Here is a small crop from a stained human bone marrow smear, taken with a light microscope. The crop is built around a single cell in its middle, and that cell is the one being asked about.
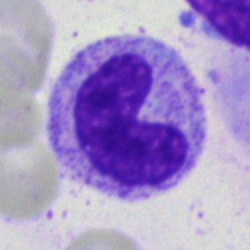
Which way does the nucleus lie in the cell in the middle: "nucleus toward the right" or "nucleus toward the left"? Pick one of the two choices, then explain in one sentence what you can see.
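Nucleus toward the left. A moderate rim of pale lilac cytoplasm surrounds the nucleus, widest on the right side.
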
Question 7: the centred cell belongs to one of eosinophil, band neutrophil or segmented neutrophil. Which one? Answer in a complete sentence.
The cell centred in this crop is categorized as a band neutrophil.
